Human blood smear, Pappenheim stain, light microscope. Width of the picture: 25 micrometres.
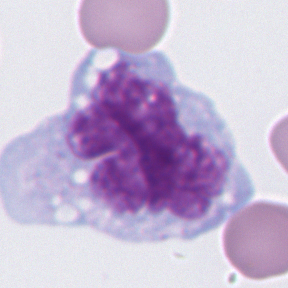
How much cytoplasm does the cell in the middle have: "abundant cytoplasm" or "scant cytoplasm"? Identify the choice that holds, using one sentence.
Its cytoplasm is plentiful around the nucleus.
